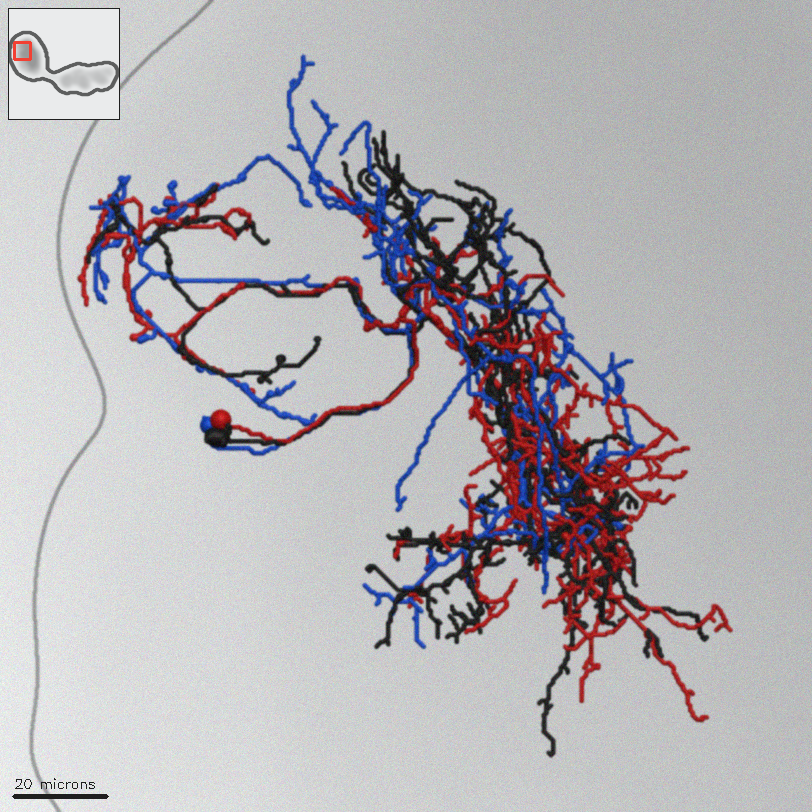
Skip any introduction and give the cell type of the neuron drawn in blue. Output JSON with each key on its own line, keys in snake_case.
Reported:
{
 "cell_type": "CL123_a"
}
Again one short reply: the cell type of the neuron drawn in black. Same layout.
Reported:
{
 "cell_type": "CL123_b"
}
